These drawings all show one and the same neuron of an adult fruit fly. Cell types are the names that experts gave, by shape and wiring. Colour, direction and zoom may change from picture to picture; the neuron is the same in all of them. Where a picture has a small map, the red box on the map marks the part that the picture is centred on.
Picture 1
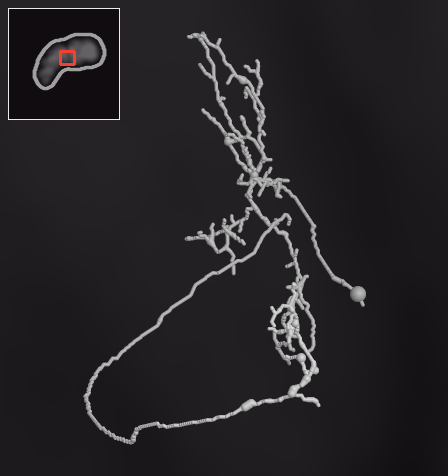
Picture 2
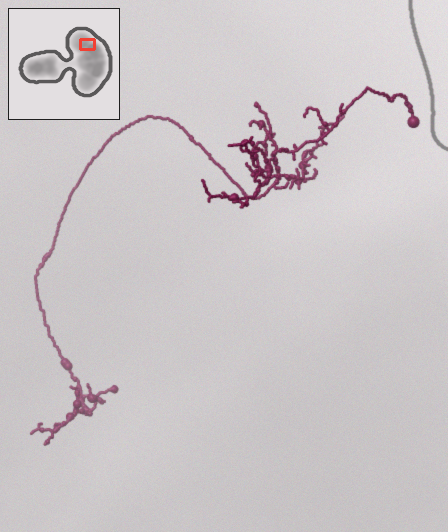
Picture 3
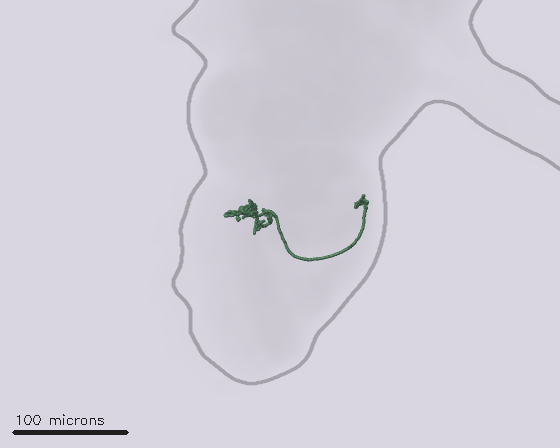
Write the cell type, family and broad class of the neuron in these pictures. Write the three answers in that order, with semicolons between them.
Tm35; Tm; optic-lobe intrinsic neuron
